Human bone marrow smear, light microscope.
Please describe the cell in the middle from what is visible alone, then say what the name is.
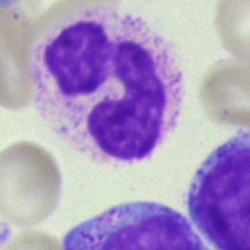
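Notice the roughly round outline, its edge slightly uneven and granular. Fine violet granules are scattered throughout the cytoplasm, with no vacuoles among them, and the nucleus shows no nucleoli. This is a segmented neutrophil.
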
